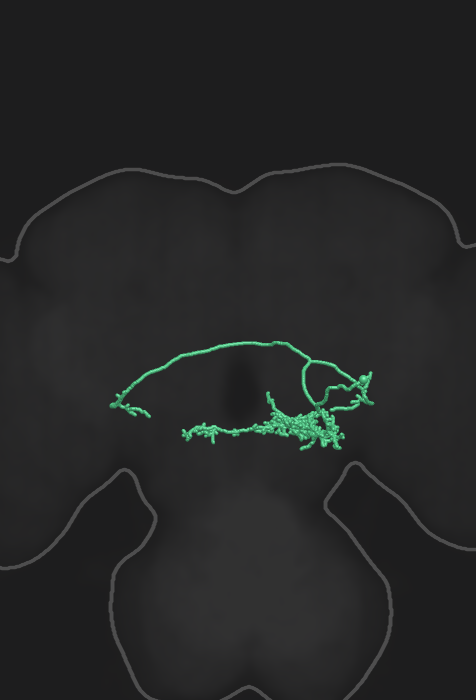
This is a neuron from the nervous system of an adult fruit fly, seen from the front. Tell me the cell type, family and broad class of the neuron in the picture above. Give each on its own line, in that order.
CB3646
hemilineage ALl1_ventral
central-brain intrinsic neuron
